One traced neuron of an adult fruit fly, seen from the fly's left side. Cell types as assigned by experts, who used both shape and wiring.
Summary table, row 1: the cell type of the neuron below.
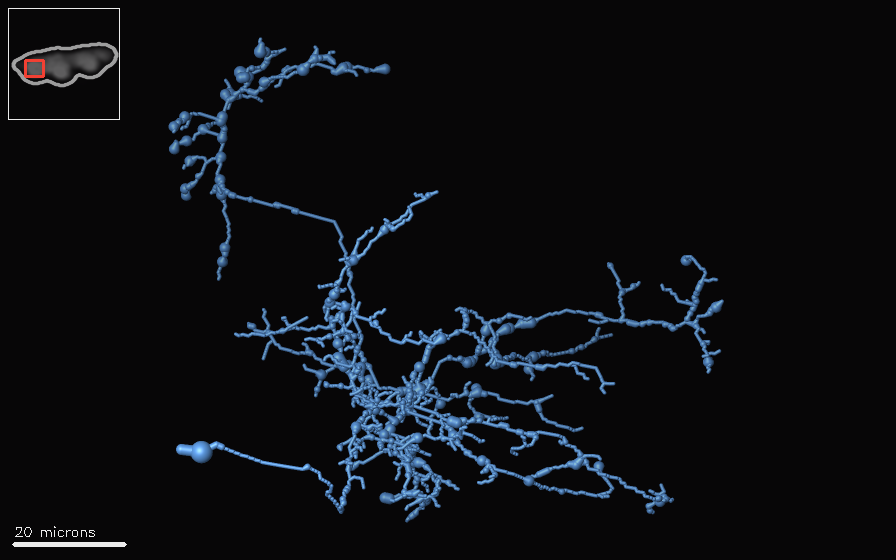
IN13B068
